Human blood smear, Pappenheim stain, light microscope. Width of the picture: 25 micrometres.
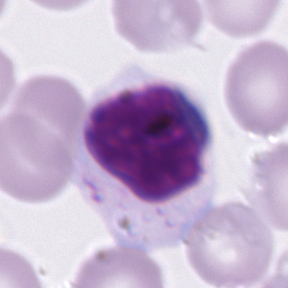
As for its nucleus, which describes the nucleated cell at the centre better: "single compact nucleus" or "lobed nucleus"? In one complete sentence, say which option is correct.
Round, oval or kidney-shaped, the nucleus of this cell is one compact undivided mass.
